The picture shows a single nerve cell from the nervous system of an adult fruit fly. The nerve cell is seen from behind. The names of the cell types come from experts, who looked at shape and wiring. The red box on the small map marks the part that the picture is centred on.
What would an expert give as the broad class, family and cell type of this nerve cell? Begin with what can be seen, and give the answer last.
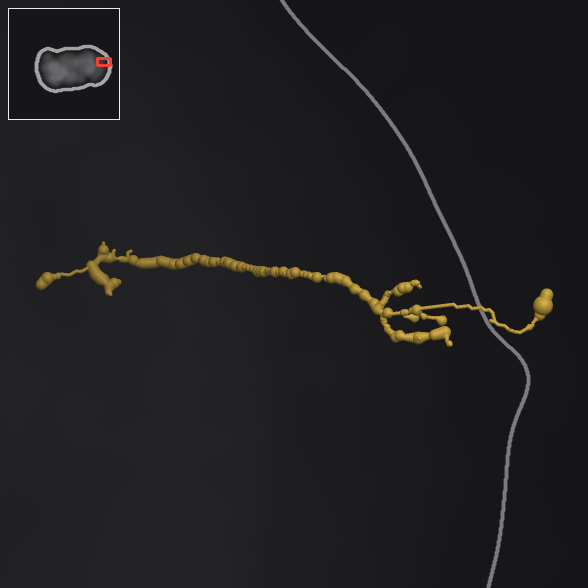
Its cell body lies on the right of the picture. As drawn here it is more than twice as wide as it is tall. Its broad class is optic-lobe intrinsic neuron. Its family is L. It is of cell type L4.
